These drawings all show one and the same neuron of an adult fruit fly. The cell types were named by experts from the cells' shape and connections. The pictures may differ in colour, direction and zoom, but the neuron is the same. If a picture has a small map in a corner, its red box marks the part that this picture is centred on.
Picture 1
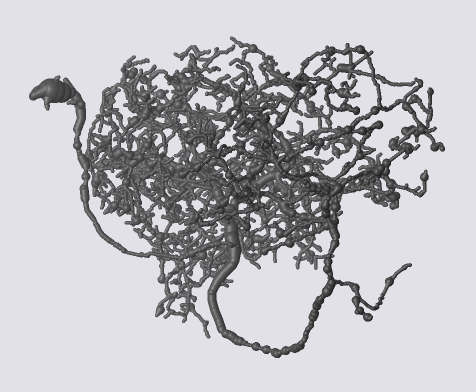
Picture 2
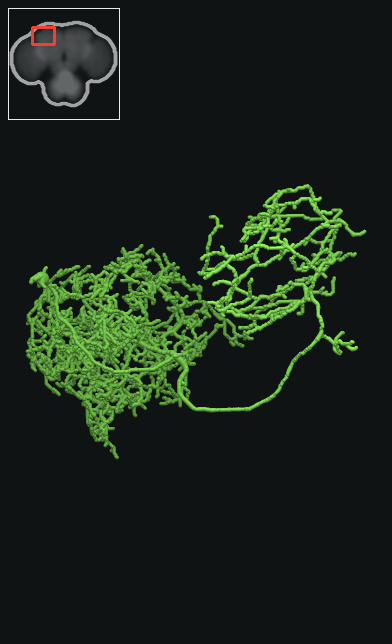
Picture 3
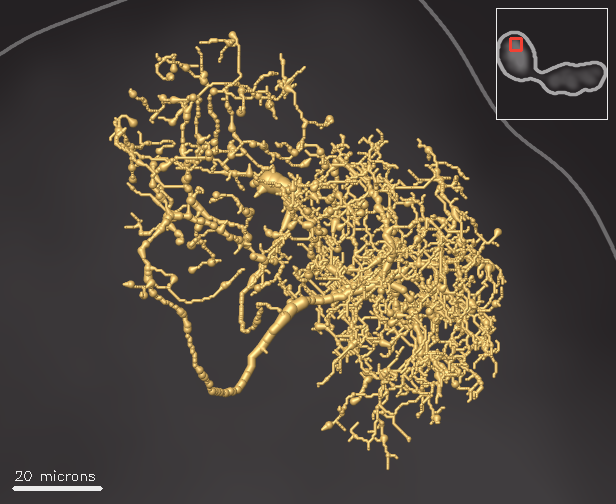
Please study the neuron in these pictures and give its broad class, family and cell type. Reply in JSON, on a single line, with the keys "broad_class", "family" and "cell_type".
{"broad_class": "central-brain intrinsic neuron", "family": "LHAD", "cell_type": "LHAD1f2"}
